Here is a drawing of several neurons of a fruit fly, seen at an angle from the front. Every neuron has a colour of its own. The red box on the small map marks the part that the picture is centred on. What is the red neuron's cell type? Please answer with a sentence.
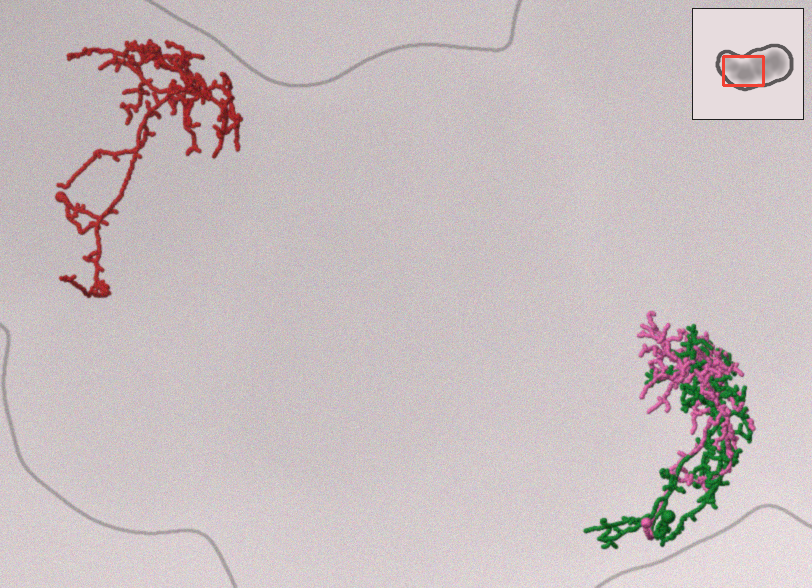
The cell type is IN13A068.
